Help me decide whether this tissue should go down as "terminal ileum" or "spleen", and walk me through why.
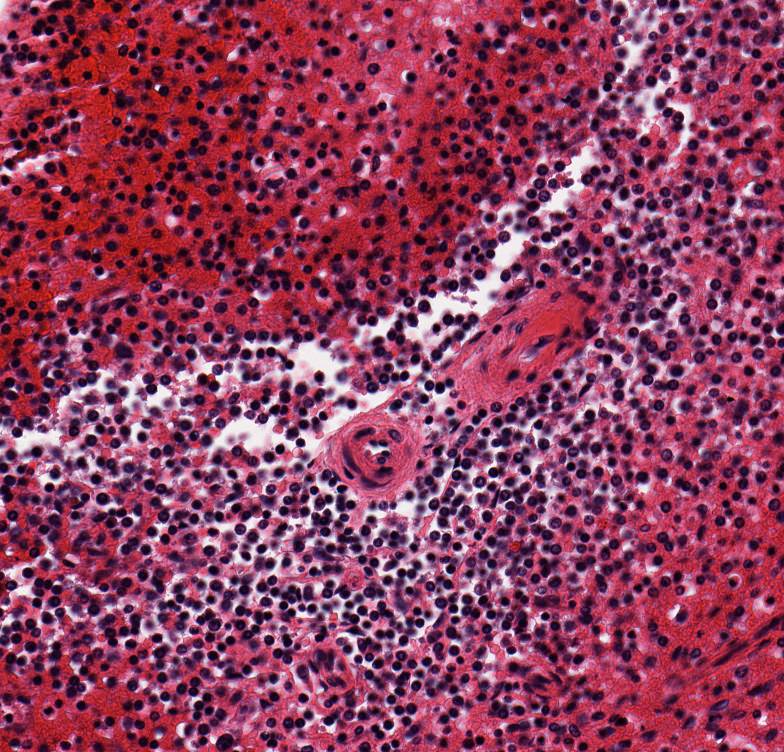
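This is spleen. Look first at the upper left, where red blood cells are densely packed with nucleated cells scattered among them. Through the centre and lower middle runs a band crowded with lymphocytes, their small round nuclei stained dark purple, most with only a scant rim of cytoplasm. Near the centre sit two small thick-walled arterioles, one cut across and one cut obliquely.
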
